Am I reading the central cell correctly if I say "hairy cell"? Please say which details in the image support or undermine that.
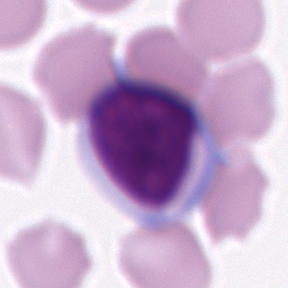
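Hairy cell does not fit; the cell is a typical lymphocyte. Cytoplasm: only a narrow pale blue rim, with the nucleus filling most of the cell.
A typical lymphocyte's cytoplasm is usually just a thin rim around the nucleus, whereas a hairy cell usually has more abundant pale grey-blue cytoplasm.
The narrow rim therefore supports typical lymphocyte and argues against hairy cell. Chromatin: dense and dark purple throughout the nucleus.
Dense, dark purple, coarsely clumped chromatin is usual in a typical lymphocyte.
The chromatin here agrees with typical lymphocyte. No granules seen in the cytoplasm. Red cells press against the upper right edge of the cell.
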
